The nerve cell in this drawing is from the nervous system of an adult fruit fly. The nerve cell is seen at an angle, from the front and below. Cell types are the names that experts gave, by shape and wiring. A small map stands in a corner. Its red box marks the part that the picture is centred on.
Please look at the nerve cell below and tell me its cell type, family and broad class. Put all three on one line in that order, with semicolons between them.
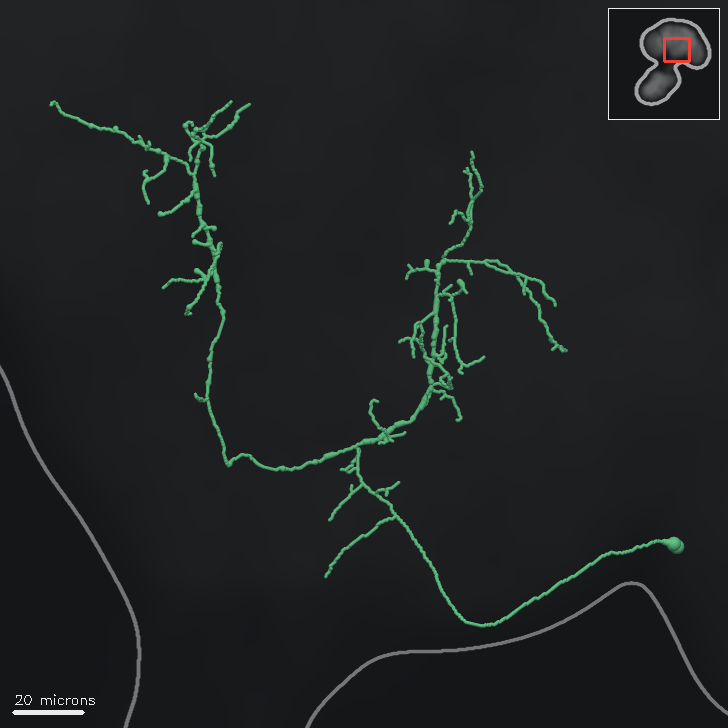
PS345; hemilineage LB6; central-brain intrinsic neuron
